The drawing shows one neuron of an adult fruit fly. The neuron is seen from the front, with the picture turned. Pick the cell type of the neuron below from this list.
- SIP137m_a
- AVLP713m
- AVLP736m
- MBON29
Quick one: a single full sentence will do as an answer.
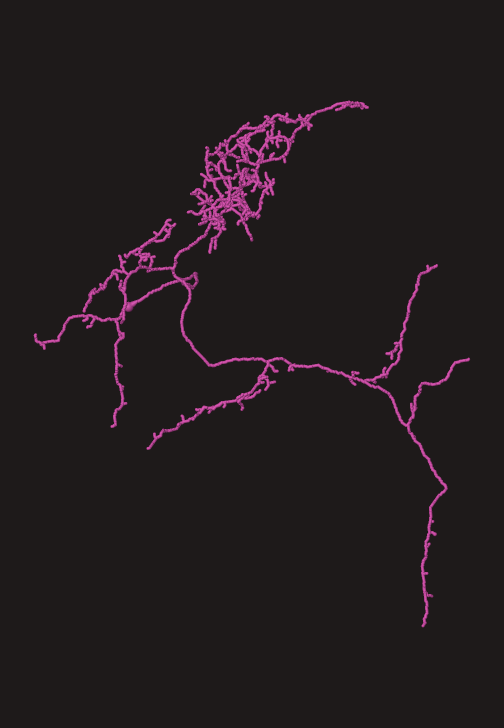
This neuron belongs to the cell type AVLP736m.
